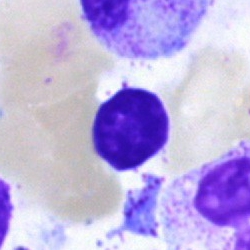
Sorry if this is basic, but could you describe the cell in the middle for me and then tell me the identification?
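Smooth edges bound a roundish outline. The nucleus takes up nearly the whole cell. Its chromatin is dense and dark purple, broken by a few slightly paler patches. No clear rim of cytoplasm can be made out around the nucleus. This is a lymphocyte.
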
